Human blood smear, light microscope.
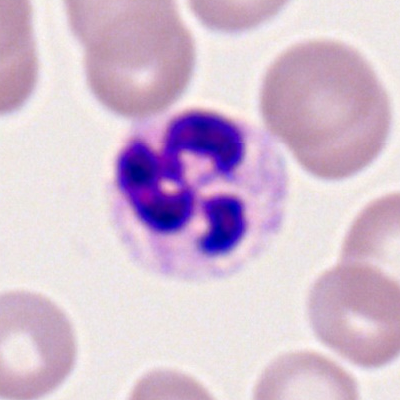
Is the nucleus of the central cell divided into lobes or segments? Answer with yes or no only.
Yes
